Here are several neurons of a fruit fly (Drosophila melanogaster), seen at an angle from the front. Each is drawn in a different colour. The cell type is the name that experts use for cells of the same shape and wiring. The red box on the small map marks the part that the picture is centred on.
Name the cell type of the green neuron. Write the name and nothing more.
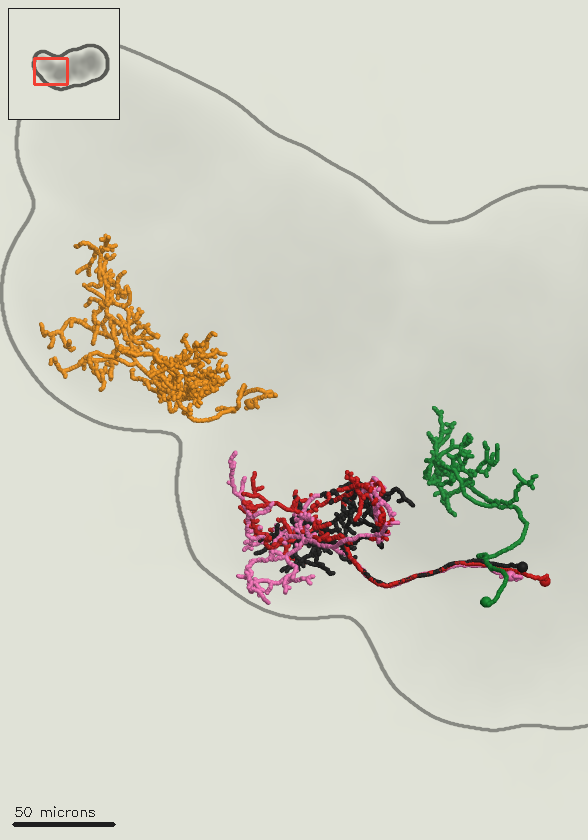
IN14A061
